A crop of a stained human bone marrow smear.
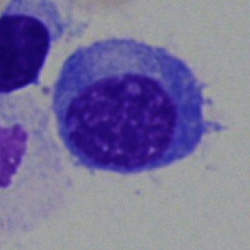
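Plasma cell in the middle of the field. First, its outline is round to slightly oval. Second, the cytoplasm stains deep blue, and its rim is widest above the nucleus. Third, small tag-like projections stand out from the right edge of the cell.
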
